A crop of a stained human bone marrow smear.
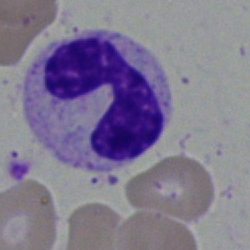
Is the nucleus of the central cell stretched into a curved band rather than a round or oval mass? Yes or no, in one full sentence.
Yes, there is a nucleus drawn out into a curved band, lacking separate lobes.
